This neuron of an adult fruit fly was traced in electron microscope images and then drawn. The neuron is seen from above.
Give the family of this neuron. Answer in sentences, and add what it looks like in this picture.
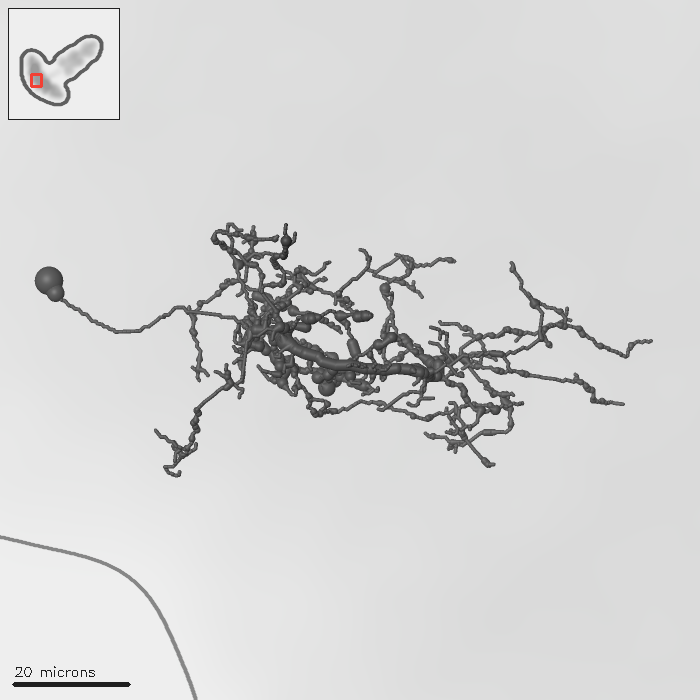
The family is hemilineage TRdl_b. This is a central-brain intrinsic neuron. Its cell body lies on the left of the picture. By the scale bar it is about 110 microns wide in this view. Dozens of branch ends can be seen.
